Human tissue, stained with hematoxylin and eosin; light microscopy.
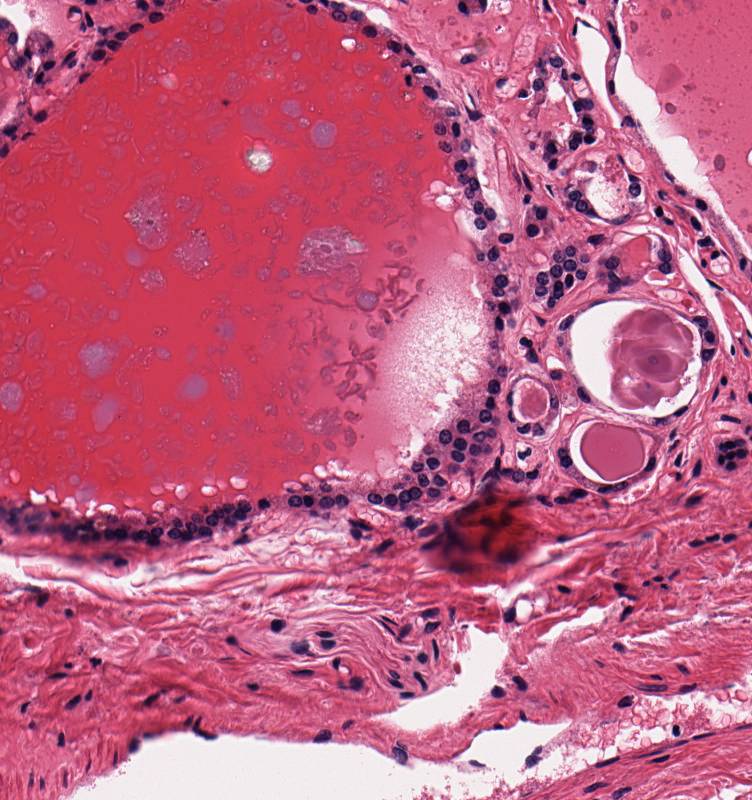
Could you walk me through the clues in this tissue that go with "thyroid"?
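Thyroid. Goes with thyroid: a large colloid-filled follicle in the upper left, with several much smaller follicles to its right.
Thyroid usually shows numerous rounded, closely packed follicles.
Lining of the large follicle: cells with small, round, dark nuclei.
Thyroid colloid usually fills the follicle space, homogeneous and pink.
Does not fit: beside the lining on the right side of the large follicle, colloid is much paler than at the centre.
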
